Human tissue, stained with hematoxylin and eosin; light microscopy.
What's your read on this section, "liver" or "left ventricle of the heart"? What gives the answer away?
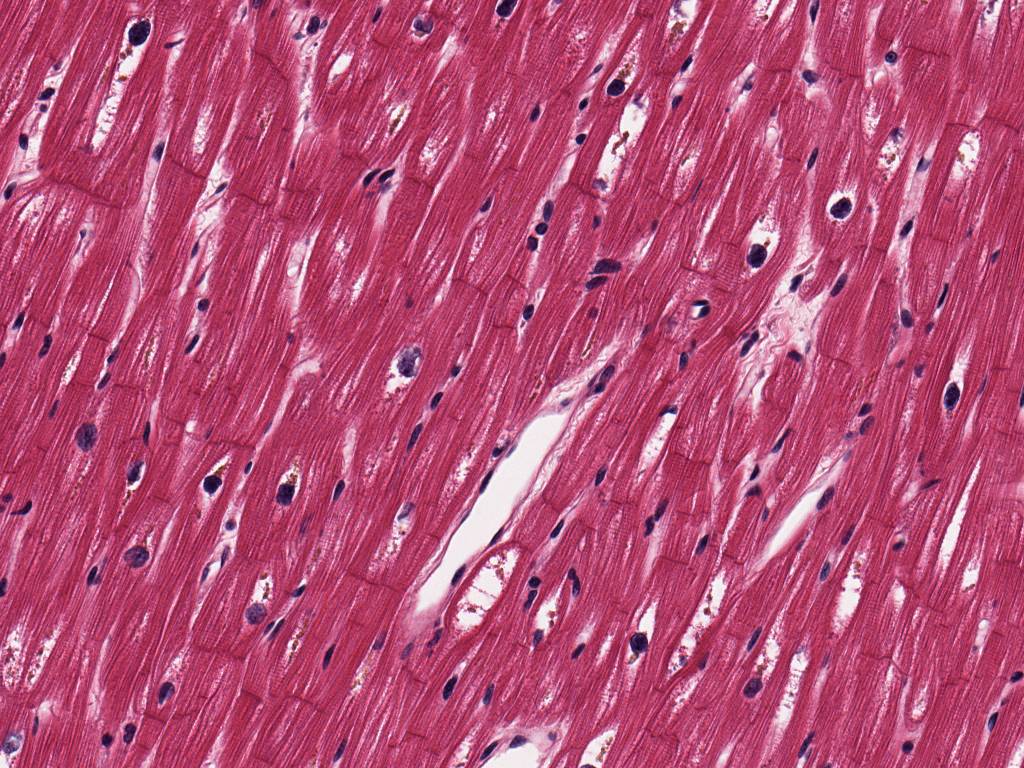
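This is left ventricle of the heart.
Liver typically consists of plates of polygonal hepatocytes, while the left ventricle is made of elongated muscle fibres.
Here muscle fibres fill the whole field, running obliquely from lower left to upper right, so it is not liver. The fibres branch and join neighbours, and pale zones at the poles of their central nuclei hold small golden-brown granules. The tissue between fibres is scant, with small dark slender nuclei and no fat cells.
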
